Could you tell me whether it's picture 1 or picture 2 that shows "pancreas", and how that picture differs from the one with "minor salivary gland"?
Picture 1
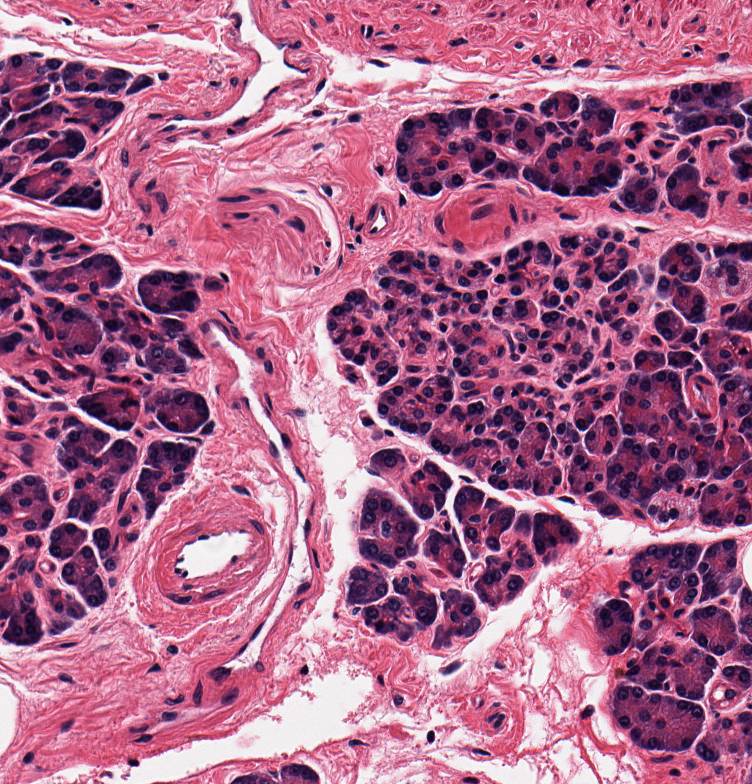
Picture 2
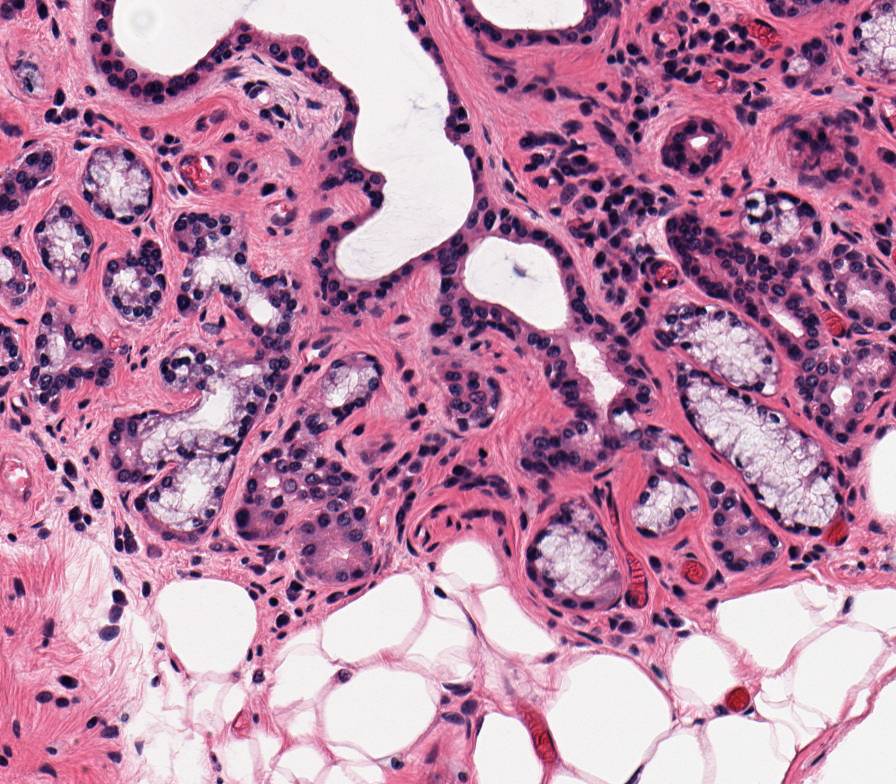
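Of the two, picture 1 is pancreas and picture 2 is minor salivary gland. Picture 1 has lobules of closely packed glandular tissue between bands of pink fibrous tissue, made of small rounded acini without visible open lumens. In picture 2, small rounded glandular units lie packed in pink fibrous tissue across the upper two-thirds, with fat along the bottom edge. Many of these acini are made of mucous cells with pale, foamy, bubbly cytoplasm and small dark nuclei pressed to the cell base.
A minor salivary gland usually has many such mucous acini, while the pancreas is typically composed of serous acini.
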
